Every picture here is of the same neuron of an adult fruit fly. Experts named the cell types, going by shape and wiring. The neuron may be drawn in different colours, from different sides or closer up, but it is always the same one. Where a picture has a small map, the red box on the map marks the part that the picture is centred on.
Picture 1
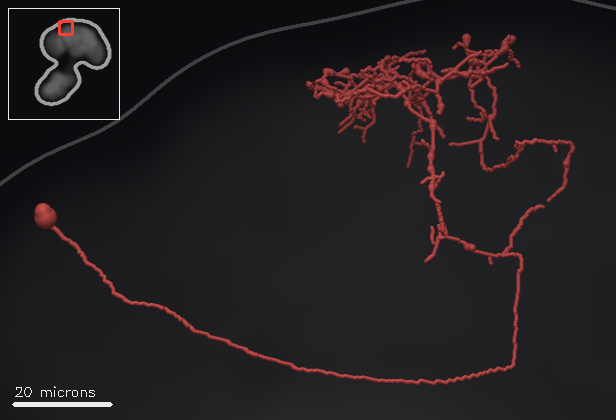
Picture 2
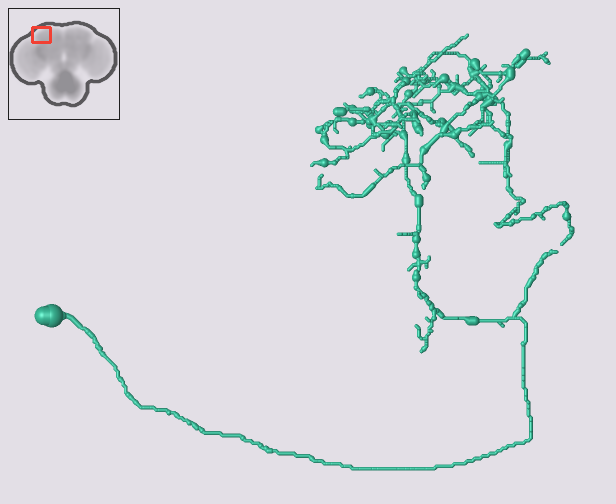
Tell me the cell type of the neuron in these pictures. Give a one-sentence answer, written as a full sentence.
Within the cell type SLP016 sits this neuron.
